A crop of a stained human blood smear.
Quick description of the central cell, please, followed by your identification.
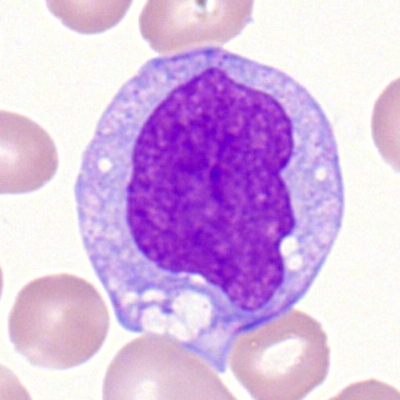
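Look at the outline first: it is rounded, with a small pointed bulge at the bottom. Now find the nucleus; it is irregular, and its lower right side has a notched, scalloped edge. You won't see a distinct nucleolus in it. Fine pinkish-purple granules are scattered through the cytoplasm. This is a monocyte.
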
